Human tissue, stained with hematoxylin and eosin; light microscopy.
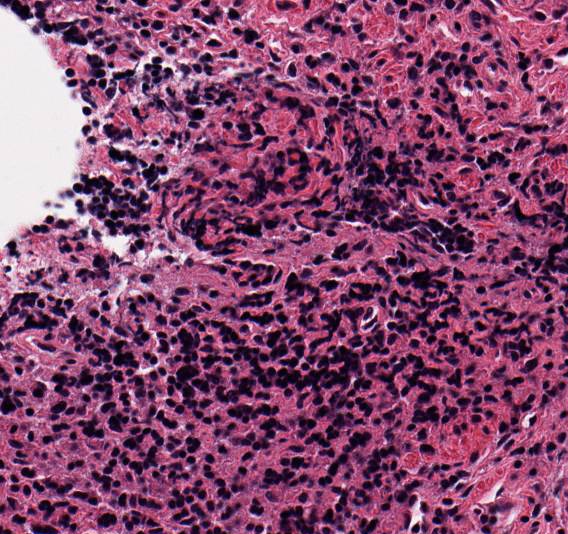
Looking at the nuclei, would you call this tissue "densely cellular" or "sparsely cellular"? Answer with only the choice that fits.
Densely cellular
